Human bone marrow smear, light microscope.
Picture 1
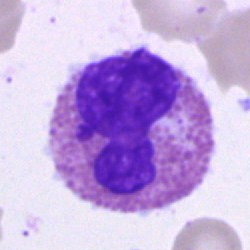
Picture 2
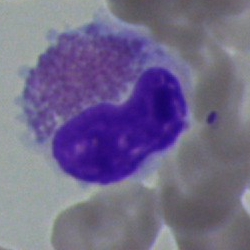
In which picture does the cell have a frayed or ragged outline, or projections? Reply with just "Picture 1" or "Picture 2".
Picture 2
